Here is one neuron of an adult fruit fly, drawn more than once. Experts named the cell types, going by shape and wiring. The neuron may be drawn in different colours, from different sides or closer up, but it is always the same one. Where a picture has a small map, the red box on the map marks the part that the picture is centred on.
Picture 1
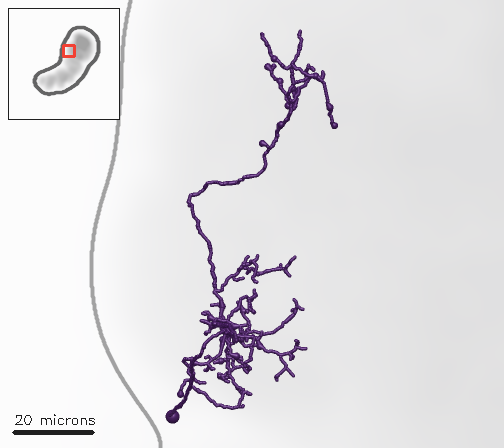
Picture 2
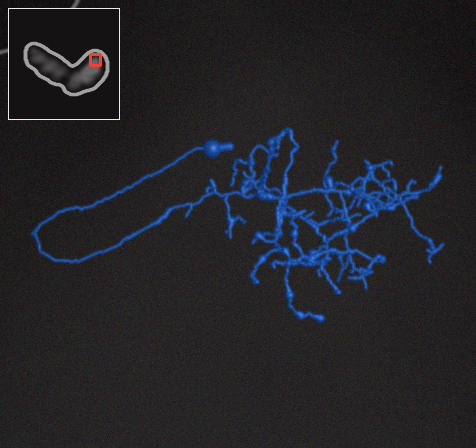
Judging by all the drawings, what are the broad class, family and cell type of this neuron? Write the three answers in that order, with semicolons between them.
central-brain intrinsic neuron; hemilineage LHp1; LHPV4d10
